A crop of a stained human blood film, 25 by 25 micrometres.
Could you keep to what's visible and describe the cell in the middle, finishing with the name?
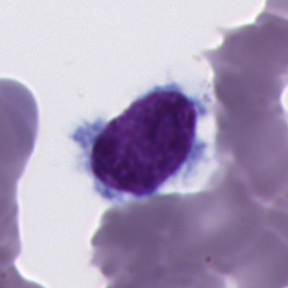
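Outline ragged; fine hair-like projections on left and right. Cytoplasm: scant pale blue rim around the nucleus. Chromatin dark purple, dense, mottled. No nucleolus visible. Name: hairy cell.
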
